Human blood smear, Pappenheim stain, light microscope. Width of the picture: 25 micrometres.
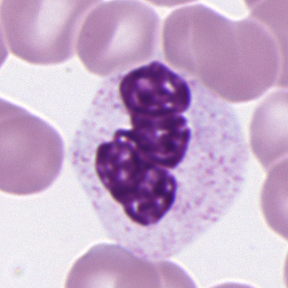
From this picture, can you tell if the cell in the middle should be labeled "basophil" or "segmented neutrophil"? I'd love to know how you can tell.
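It's a segmented neutrophil.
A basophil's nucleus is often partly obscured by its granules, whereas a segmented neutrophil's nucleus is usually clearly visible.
Here the dark purple, coarsely clumped chromatin is visible down to small pale gaps inside each lobe. No nucleoli show. A wide rim of very pale pinkish-lilac cytoplasm surrounds it; the outline is smooth and roughly oval.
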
